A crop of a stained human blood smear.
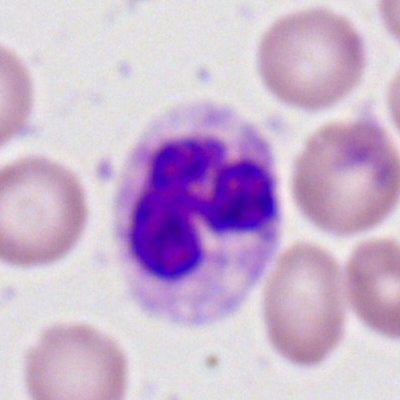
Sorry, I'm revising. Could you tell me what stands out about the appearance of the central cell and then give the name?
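The nucleus is divided into separate lobes, with dark purple, densely clumped chromatin. Cytoplasm is plentiful and pale lilac-pink, containing only fine, faint lilac granules. The cell is a segmented neutrophil.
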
